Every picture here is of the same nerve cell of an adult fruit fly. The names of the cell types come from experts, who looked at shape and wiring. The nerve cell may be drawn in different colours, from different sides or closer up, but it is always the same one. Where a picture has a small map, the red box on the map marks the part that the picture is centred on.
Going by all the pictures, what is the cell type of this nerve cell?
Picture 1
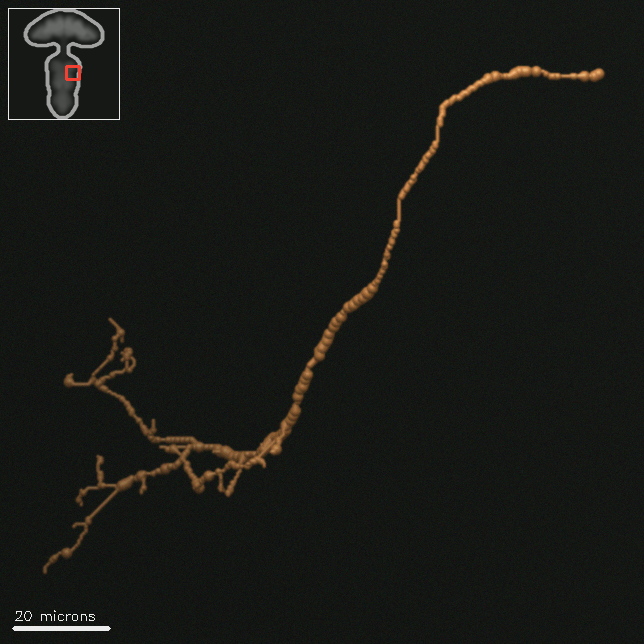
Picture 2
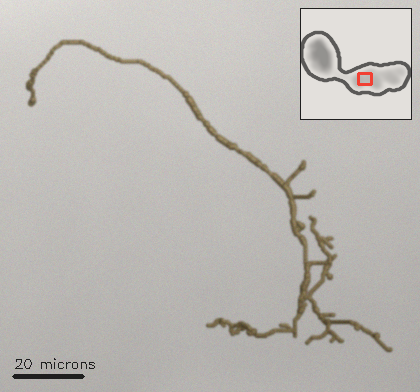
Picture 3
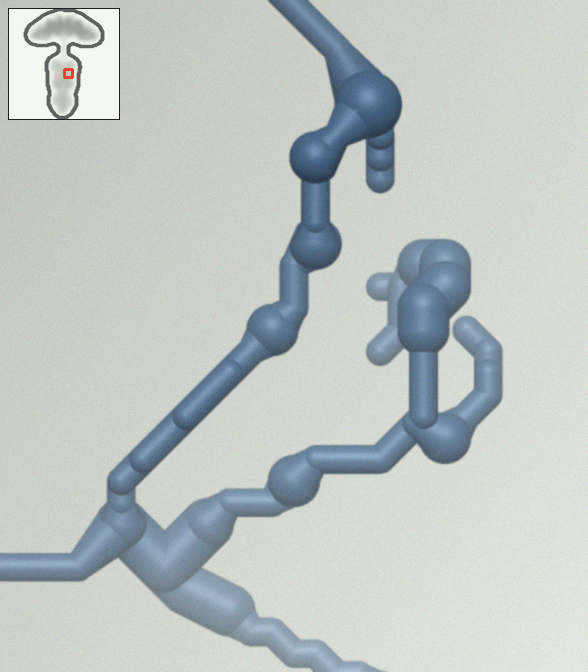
SNta11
